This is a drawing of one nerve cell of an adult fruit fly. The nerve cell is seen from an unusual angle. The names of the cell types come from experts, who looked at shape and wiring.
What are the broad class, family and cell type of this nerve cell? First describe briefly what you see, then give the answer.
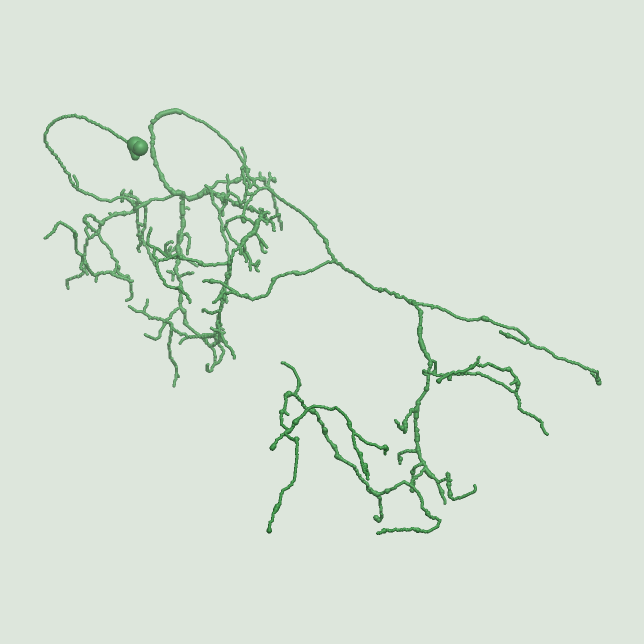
Its cell body lies at the upper left of the picture. Dozens of branch ends can be seen. It is a nerve-cord intrinsic neuron. The family is hemilineage 19B. It is of cell type IN19B047.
